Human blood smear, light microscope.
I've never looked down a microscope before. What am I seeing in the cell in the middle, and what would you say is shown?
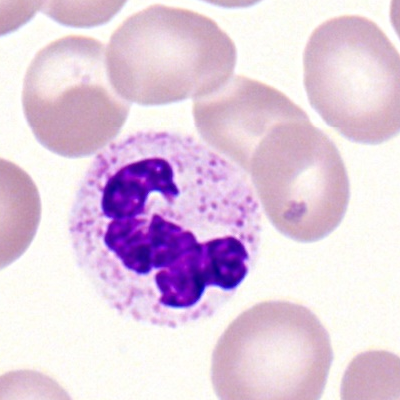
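Starting with the outline: roughly round and smooth. The nucleus, I see, is divided into several lobes, and I can't find nucleoli in it. Small violet-pink granules lie scattered through the cytoplasm. It is a segmented neutrophil.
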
